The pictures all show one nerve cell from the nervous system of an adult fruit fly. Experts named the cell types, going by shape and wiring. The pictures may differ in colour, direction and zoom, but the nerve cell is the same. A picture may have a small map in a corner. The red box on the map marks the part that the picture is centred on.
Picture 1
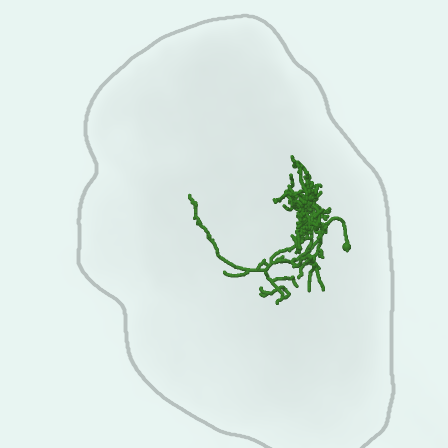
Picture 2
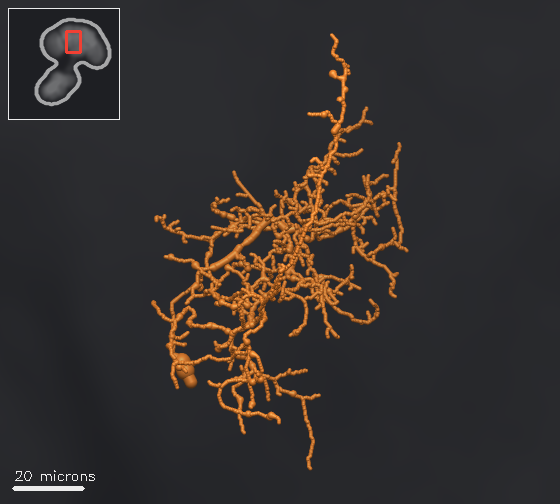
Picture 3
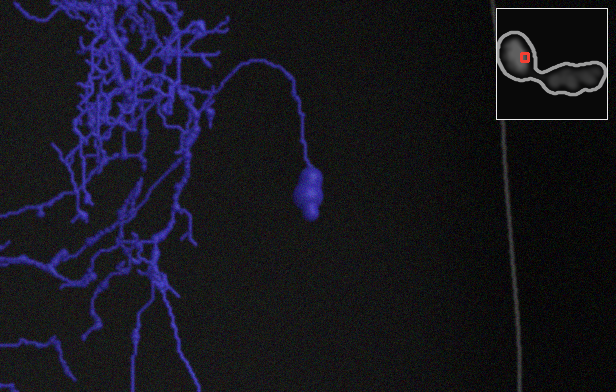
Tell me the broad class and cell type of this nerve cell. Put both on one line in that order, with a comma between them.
central-brain intrinsic neuron, PS263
